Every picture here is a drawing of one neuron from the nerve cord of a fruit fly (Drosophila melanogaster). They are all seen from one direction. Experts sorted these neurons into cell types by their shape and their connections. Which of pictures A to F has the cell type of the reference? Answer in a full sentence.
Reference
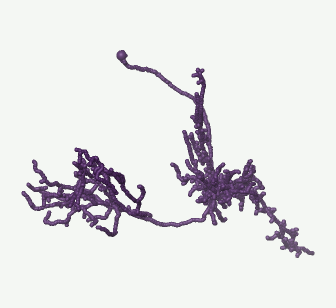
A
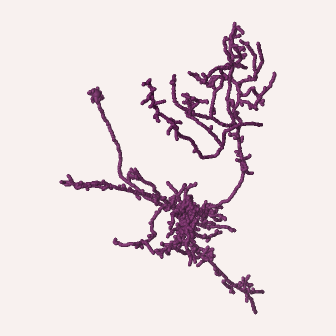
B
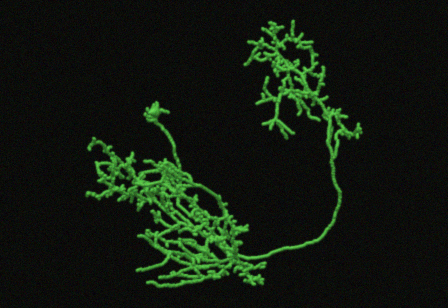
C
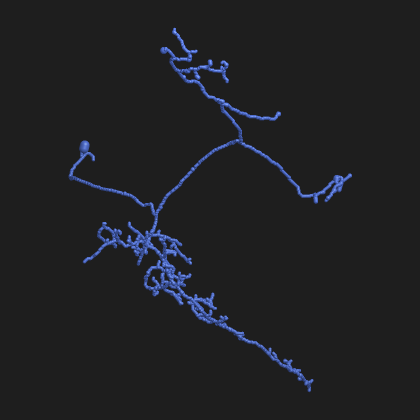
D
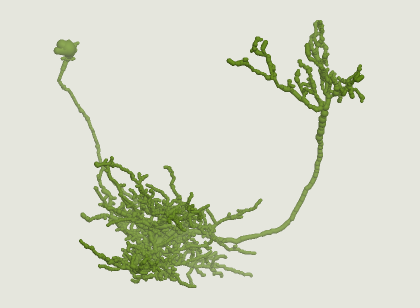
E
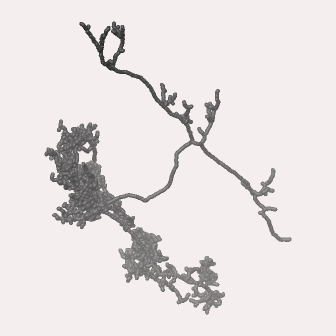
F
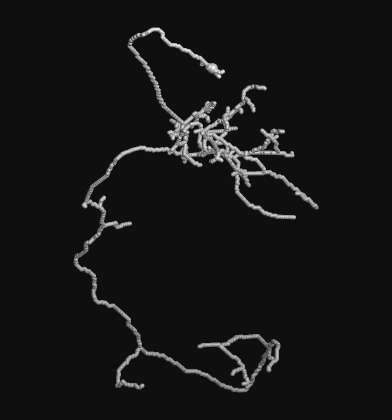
Picture A is of the same cell type.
